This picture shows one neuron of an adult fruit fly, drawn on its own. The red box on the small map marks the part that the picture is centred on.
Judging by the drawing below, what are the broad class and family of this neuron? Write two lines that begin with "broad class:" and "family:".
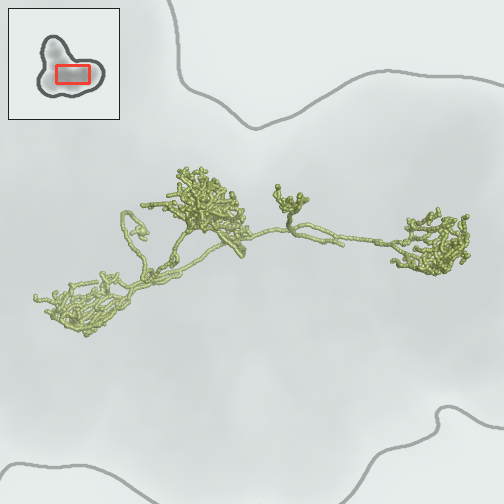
broad class: central-brain intrinsic neuron
family: PAL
